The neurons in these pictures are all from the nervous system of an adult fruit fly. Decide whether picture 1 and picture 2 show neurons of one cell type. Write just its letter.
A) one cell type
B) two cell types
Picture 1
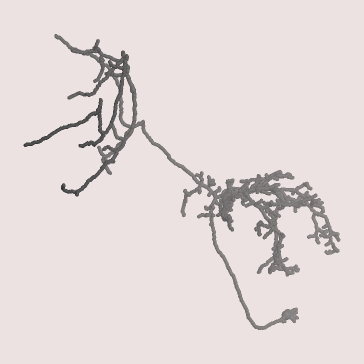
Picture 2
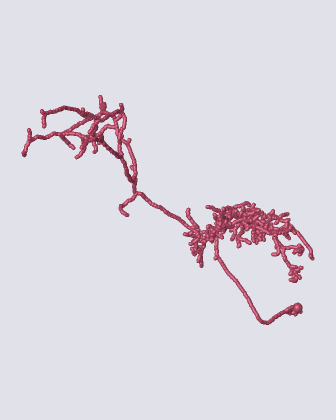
A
